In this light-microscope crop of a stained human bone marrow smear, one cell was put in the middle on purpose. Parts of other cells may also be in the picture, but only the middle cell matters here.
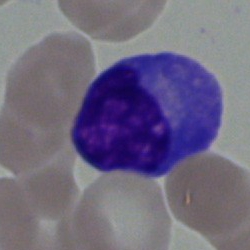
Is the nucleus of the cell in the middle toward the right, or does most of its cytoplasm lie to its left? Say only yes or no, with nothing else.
No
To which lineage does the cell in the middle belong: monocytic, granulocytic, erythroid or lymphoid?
lymphoid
